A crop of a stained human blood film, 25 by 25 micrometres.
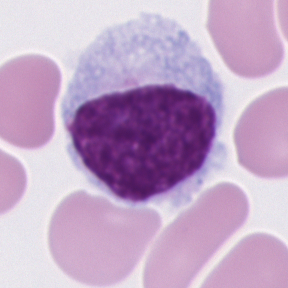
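Hairy cell, the nucleated cell at centre. Nucleus a single unlobed mass, lower part of cell; most cytoplasm above it. Chromatin dark purple, coarsely clumped. Cytoplasm pale greyish blue.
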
